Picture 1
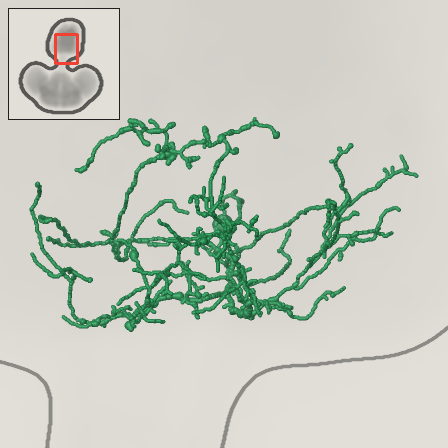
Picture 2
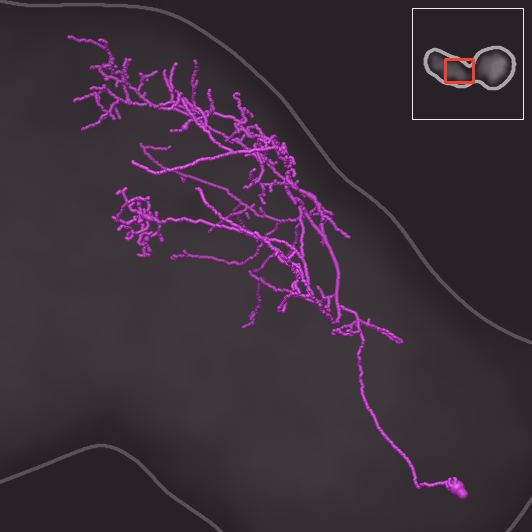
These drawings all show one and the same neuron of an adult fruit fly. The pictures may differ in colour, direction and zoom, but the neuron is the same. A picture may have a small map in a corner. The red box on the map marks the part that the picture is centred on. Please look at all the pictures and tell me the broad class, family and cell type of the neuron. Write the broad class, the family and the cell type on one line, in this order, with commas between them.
nerve-cord intrinsic neuron, hemilineage 07B, IN07B031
